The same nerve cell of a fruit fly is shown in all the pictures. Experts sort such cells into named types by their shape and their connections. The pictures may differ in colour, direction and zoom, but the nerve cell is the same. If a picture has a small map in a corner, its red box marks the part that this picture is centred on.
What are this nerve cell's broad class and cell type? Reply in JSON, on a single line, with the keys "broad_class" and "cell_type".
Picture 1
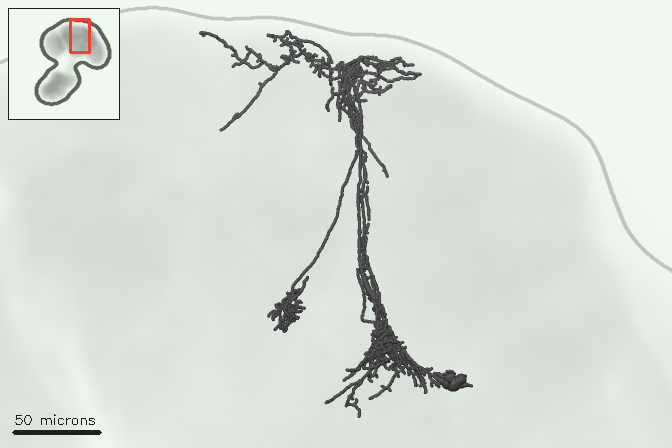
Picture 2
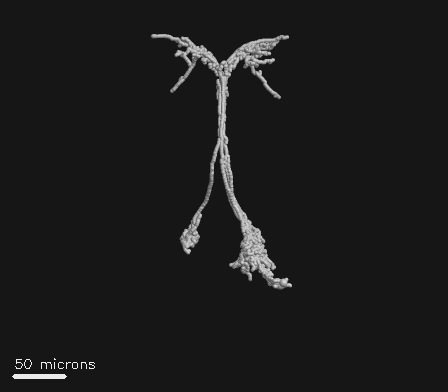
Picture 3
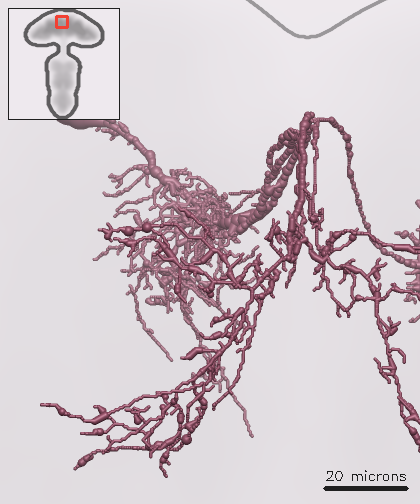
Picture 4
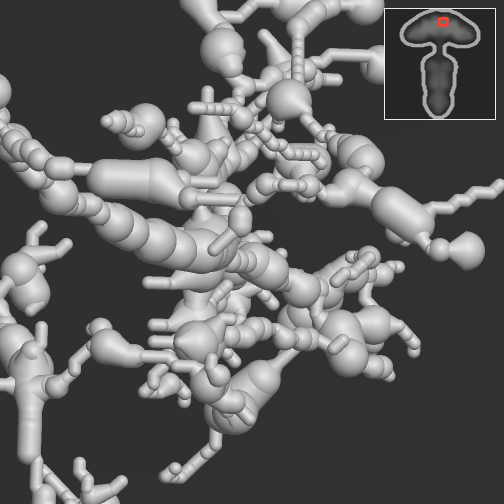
{"broad_class": "central-brain intrinsic neuron", "cell_type": "FLA020"}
